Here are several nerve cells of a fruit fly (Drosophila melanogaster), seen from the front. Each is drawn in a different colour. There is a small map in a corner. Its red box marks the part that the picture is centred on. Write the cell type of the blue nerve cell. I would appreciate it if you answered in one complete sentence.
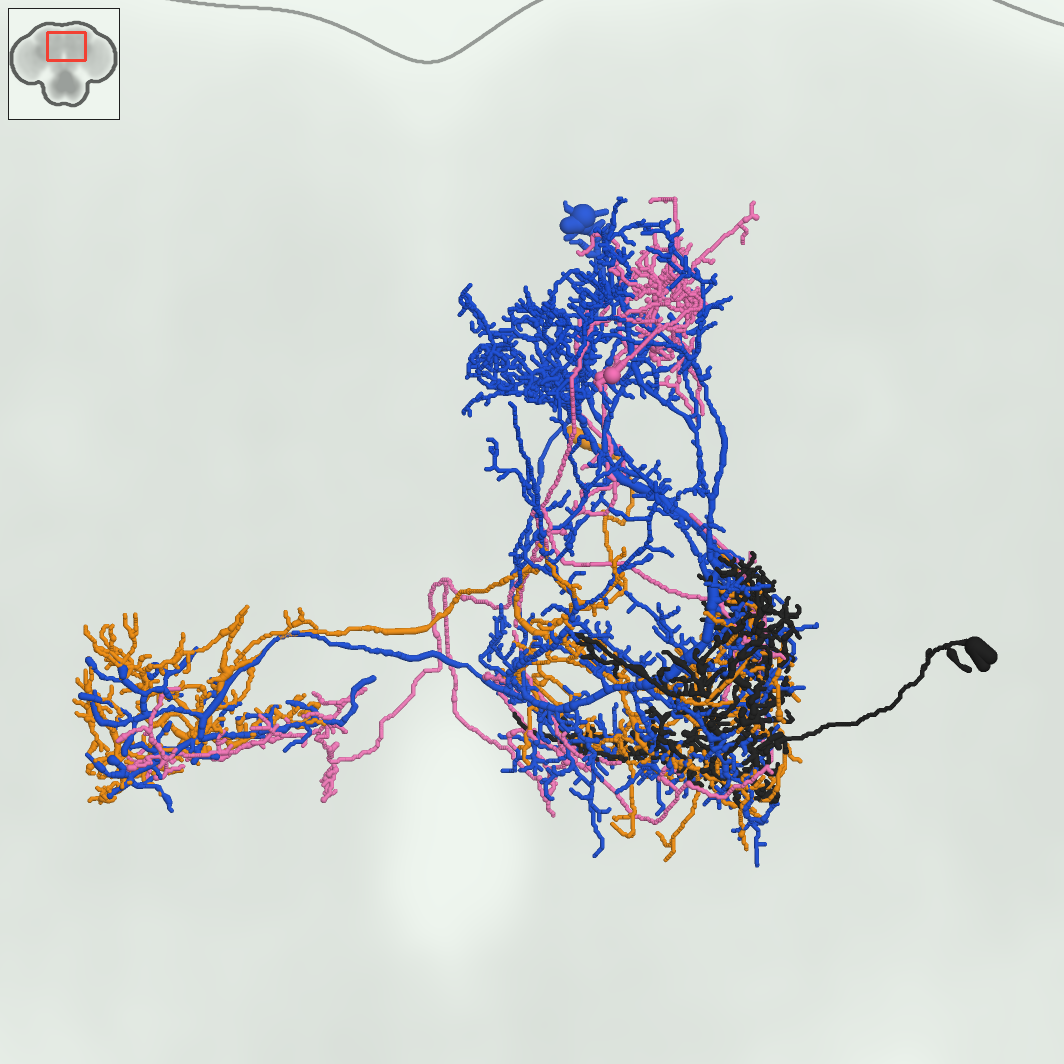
The nerve cell belongs to cell type MBON26.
